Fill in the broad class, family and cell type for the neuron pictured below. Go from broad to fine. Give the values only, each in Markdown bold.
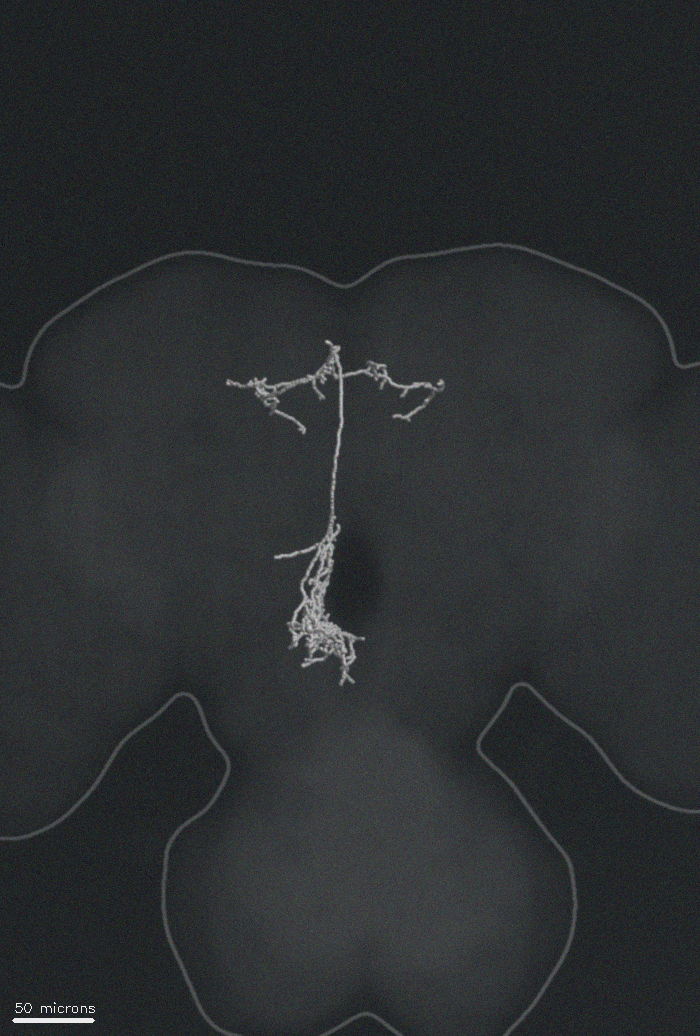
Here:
**central-brain intrinsic neuron**, **hemilineage FLAa2**, **PRW012**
